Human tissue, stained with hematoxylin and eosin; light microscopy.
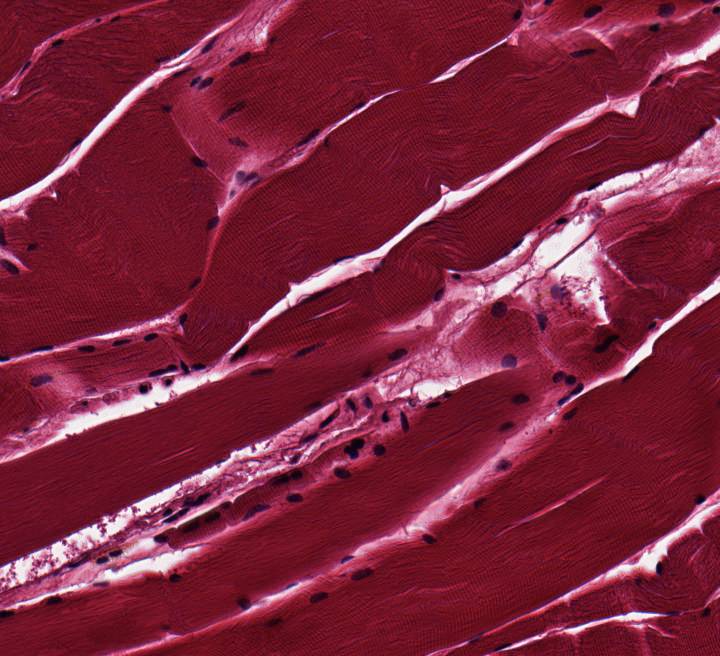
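Skeletal muscle, and you can see the fine striations running across the long axis of the fibres. The nuclei are flattened and sit at the edges of the fibres, with a single fibre carrying many of them spaced along its length. The cytoplasm takes an even, deep red.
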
